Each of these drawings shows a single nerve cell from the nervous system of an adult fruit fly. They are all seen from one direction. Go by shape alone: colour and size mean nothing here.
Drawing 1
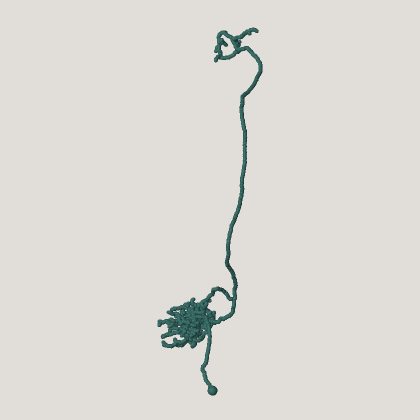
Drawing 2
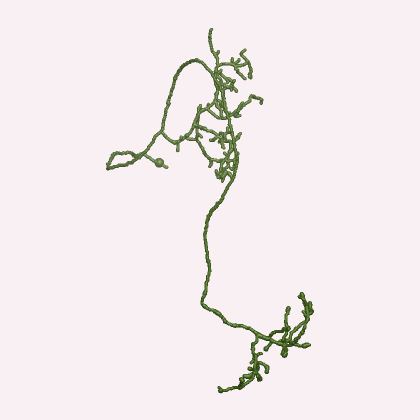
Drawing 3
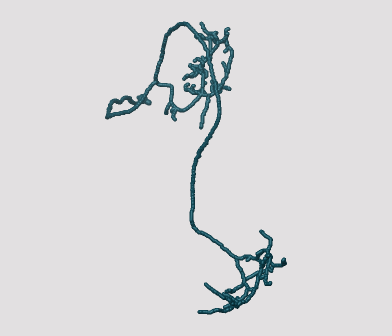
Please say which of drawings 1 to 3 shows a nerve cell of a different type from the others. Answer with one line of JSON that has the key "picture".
{"picture": 1}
